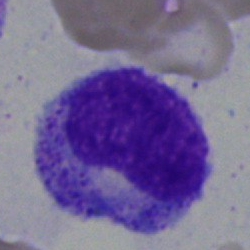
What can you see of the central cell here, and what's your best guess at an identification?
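Outline round to oval, smooth. Nucleus off-centre, toward upper right. Cytoplasm crowded with purple granules, densest along left and lower rim. Pale, nearly unstained cytoplasmic zone within the nuclear indentation. Metamyelocyte.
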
